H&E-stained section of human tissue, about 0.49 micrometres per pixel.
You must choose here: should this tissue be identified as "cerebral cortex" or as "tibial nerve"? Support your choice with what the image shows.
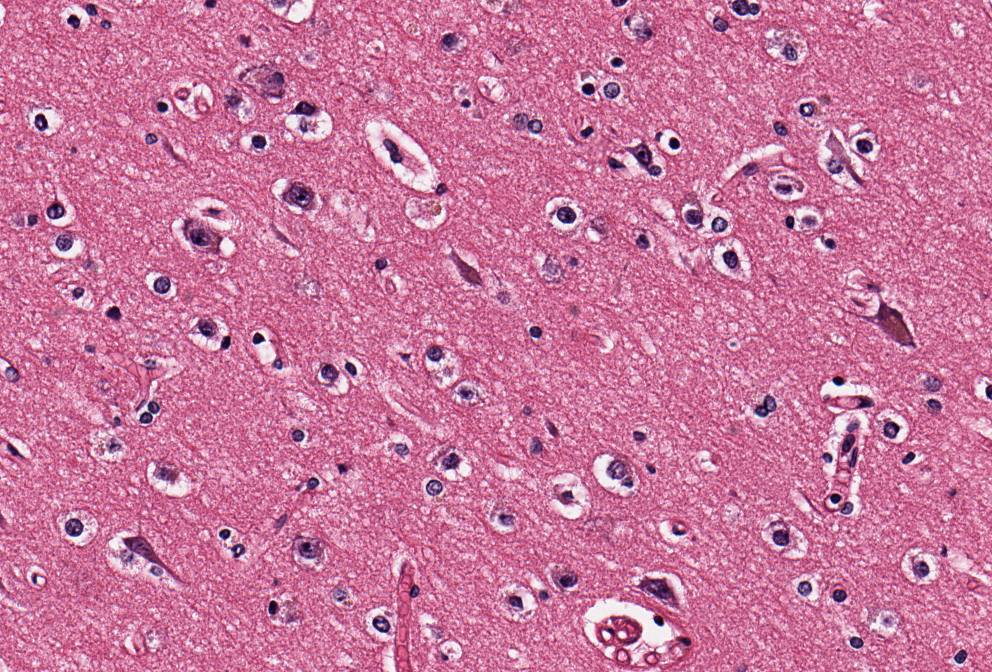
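It's cerebral cortex. What settles it: scattered neurons with round vesicular nuclei and a single prominent dark nucleolus.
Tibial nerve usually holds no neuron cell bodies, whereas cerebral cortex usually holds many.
Small dark round glial nuclei, scant cytoplasm visible, are scattered singly. Clear halo-like retraction spaces surround most cell bodies and capillaries.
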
